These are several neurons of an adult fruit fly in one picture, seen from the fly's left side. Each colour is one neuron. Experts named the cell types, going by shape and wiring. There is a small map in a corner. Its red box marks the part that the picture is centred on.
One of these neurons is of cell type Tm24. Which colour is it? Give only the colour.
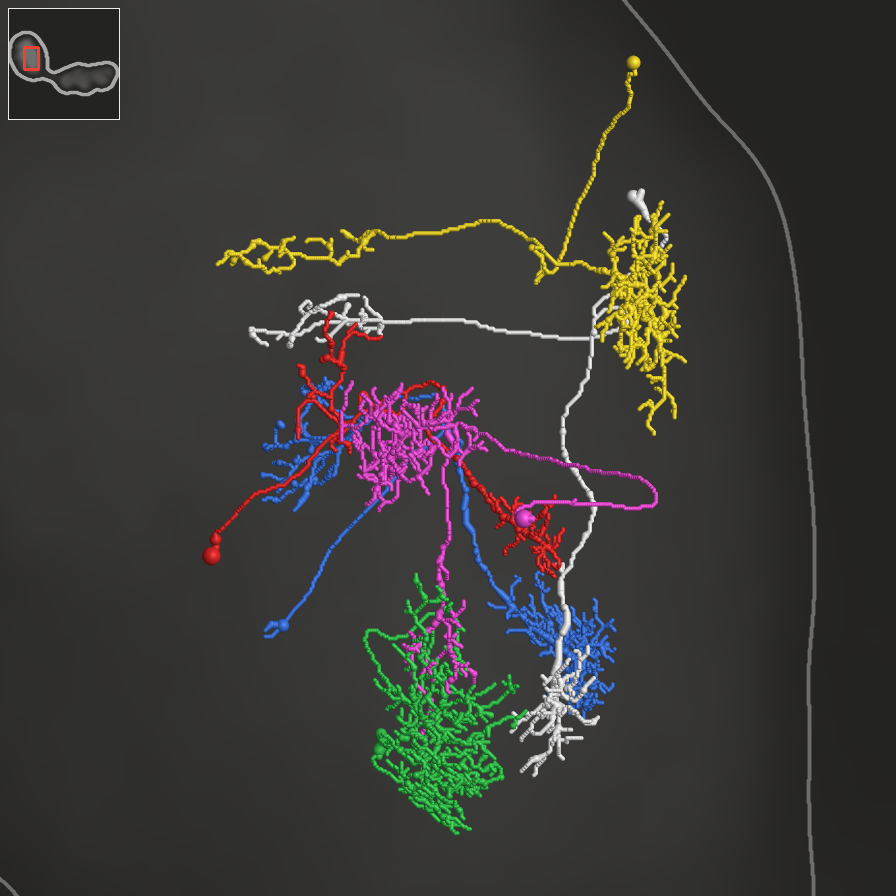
magenta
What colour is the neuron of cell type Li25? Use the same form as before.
green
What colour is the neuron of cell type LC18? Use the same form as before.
white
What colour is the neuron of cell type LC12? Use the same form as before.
red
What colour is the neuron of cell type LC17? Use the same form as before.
blue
